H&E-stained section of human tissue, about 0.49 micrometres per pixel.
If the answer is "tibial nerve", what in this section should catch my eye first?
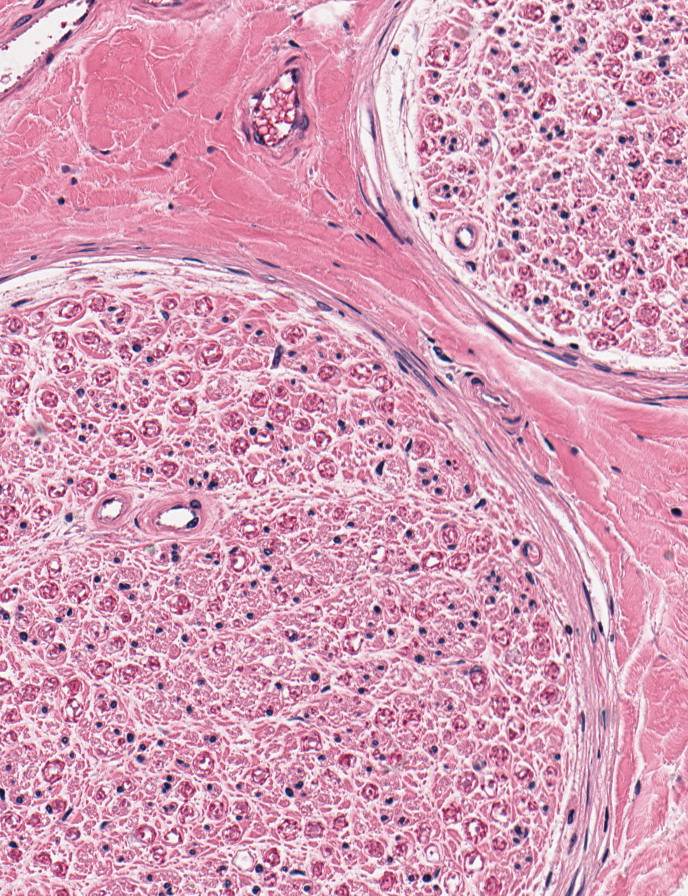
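In this tibial nerve I count two rounded bundles of fibres, a large one at lower left and a smaller one at upper right.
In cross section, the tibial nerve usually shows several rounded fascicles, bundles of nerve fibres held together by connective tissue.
Here the fibres are cut across, small round profiles with a pink centre in a pale ring, so the rounded bundles fit that cross-sectional view.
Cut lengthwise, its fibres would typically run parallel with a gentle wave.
That lengthwise look is not what this section shows. A thin sheath of concentric layers of flattened cells, with elongated dark nuclei, bounds each bundle. Among the fibres, the nuclei are small, dark and evenly spread.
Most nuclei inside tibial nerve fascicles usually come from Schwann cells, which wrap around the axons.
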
